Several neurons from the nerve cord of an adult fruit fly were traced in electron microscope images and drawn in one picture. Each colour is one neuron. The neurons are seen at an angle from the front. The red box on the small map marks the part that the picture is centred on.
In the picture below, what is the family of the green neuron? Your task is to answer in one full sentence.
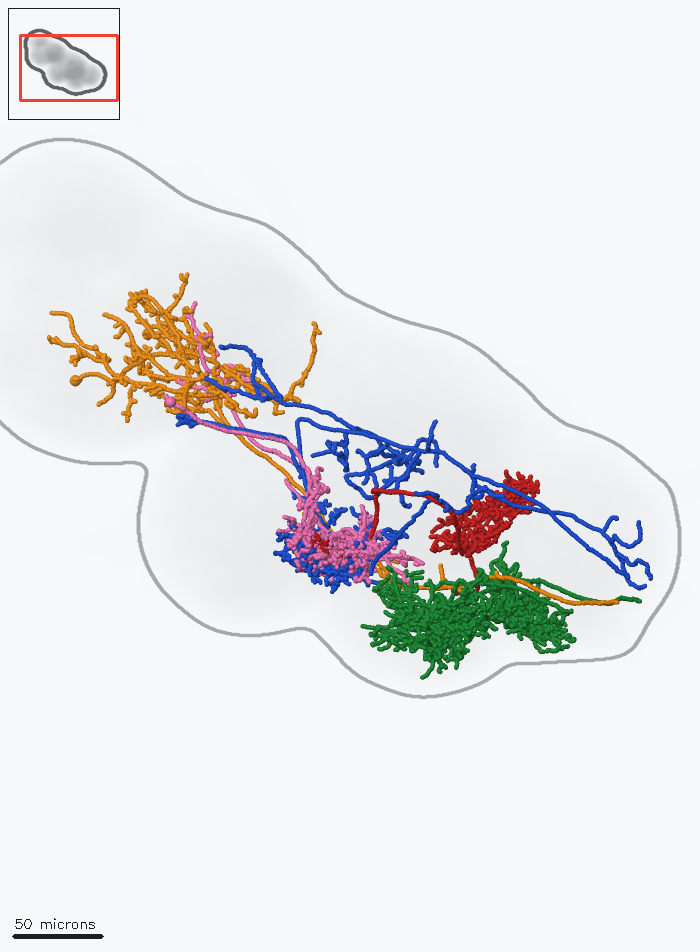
The neuron here is of family hemilineage 00A.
